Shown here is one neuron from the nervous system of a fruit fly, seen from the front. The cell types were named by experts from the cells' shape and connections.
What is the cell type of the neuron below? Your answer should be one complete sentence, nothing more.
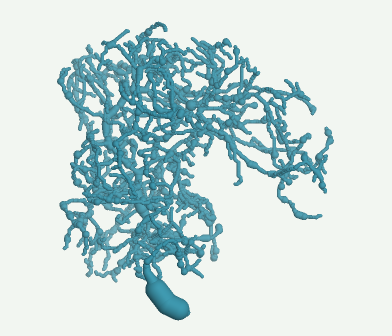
Within the cell type lLN2X02 sits this neuron.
